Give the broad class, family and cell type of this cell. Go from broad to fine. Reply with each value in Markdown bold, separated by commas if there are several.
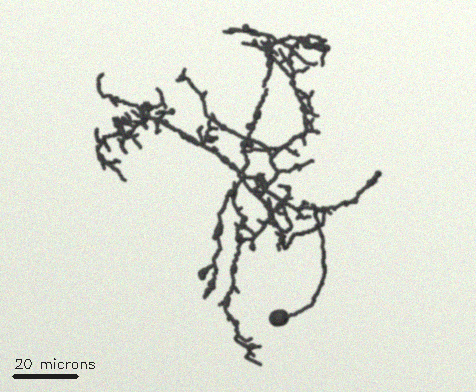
**nerve-cord intrinsic neuron**, **hemilineage 06B**, **IN06B069**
